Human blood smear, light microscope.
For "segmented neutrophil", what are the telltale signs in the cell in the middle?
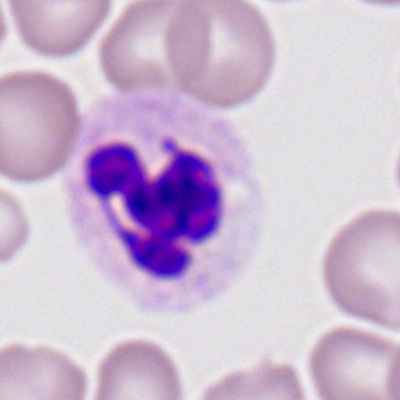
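The cell shown is a segmented neutrophil. Its nucleus is divided into several separate lobes, more than two of them.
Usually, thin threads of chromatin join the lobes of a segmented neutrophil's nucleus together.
The cytoplasm is abundant and pale pinkish-lilac, and it lacks large orange-red granules.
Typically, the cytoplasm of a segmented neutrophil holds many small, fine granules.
None of these features is at odds with a segmented neutrophil.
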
